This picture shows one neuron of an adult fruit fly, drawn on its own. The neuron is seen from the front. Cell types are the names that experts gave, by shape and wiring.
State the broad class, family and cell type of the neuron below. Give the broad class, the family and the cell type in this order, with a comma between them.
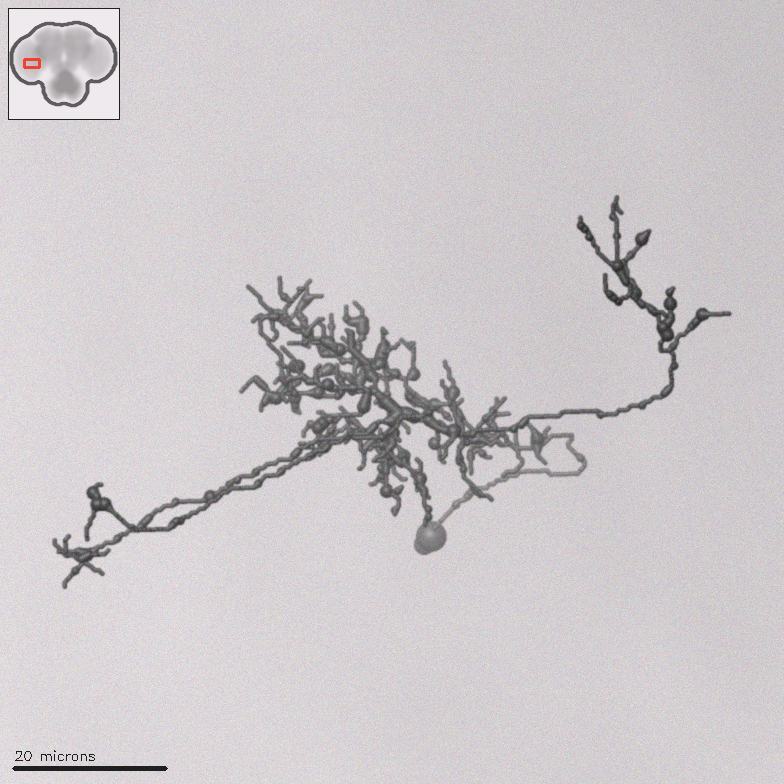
optic-lobe intrinsic neuron, Y, Y11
